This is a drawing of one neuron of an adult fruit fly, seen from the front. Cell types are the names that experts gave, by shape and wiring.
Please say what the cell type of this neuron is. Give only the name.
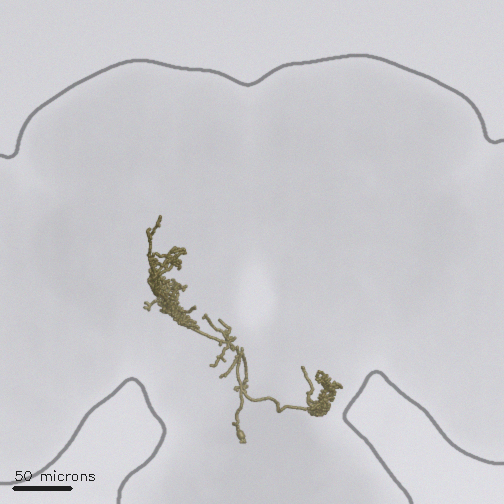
GNG660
